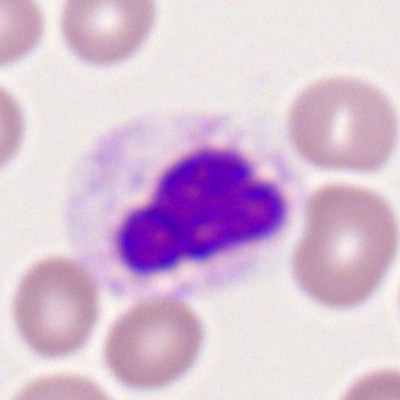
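Segmented neutrophil in a stained blood smear. Its outline looks roughly round, I'd say. The chromatin is dense and dark purple, and I can't make out any nucleoli. The cytoplasm seems to hold only fine, faint lilac granules.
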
